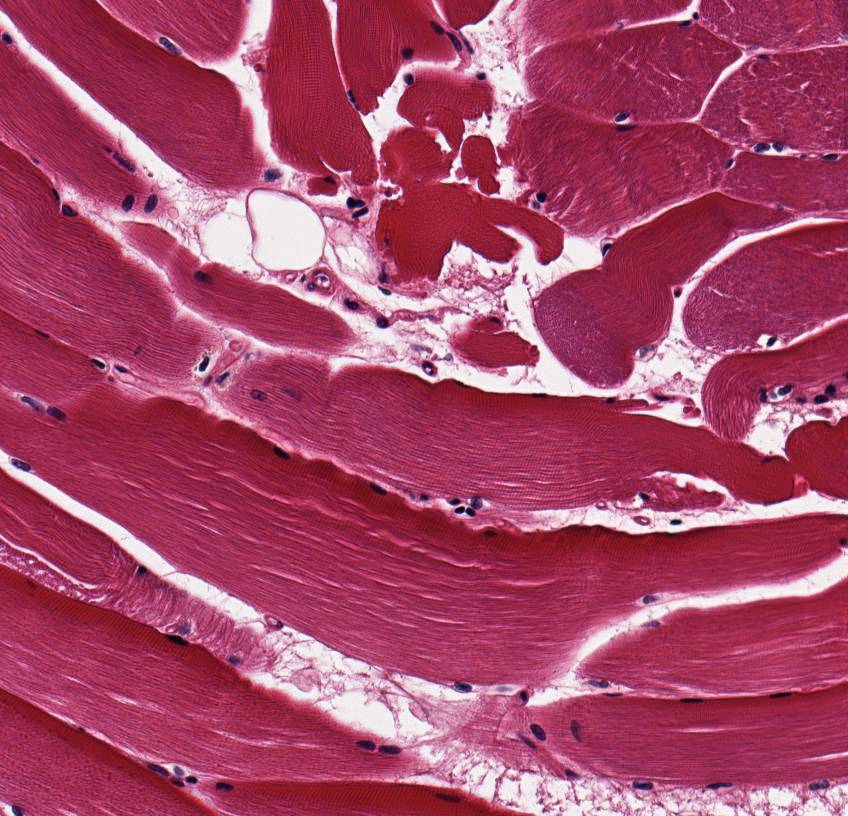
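Skeletal muscle, with lengthwise fibres running diagonally from upper left to lower right. Fine cross-striations mark the fibres, whose cytoplasm stains a deep, even red. Flattened, dark nuclei lie at the fibre edges.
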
